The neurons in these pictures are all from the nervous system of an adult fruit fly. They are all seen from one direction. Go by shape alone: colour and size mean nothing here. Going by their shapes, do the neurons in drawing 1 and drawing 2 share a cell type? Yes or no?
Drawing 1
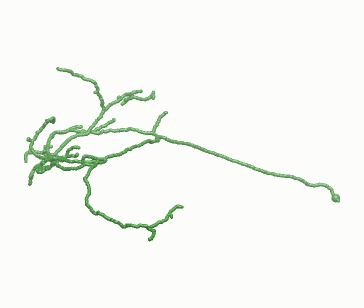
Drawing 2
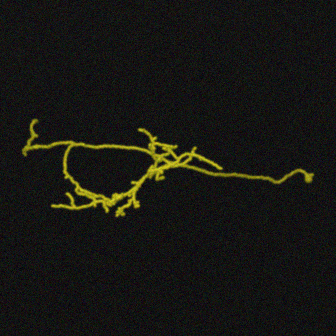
yes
